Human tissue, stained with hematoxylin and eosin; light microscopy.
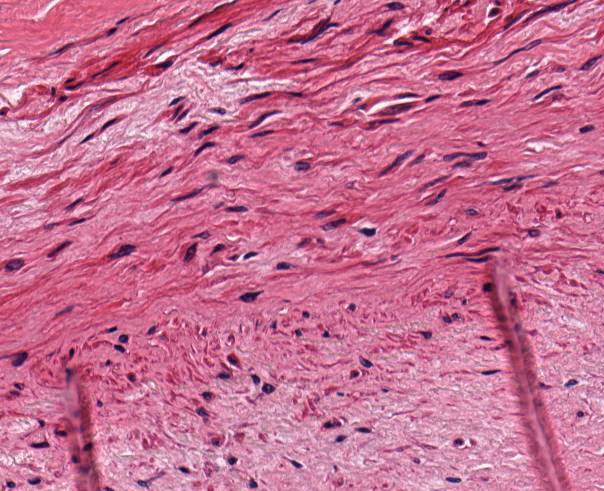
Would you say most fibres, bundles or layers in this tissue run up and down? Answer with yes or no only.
No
